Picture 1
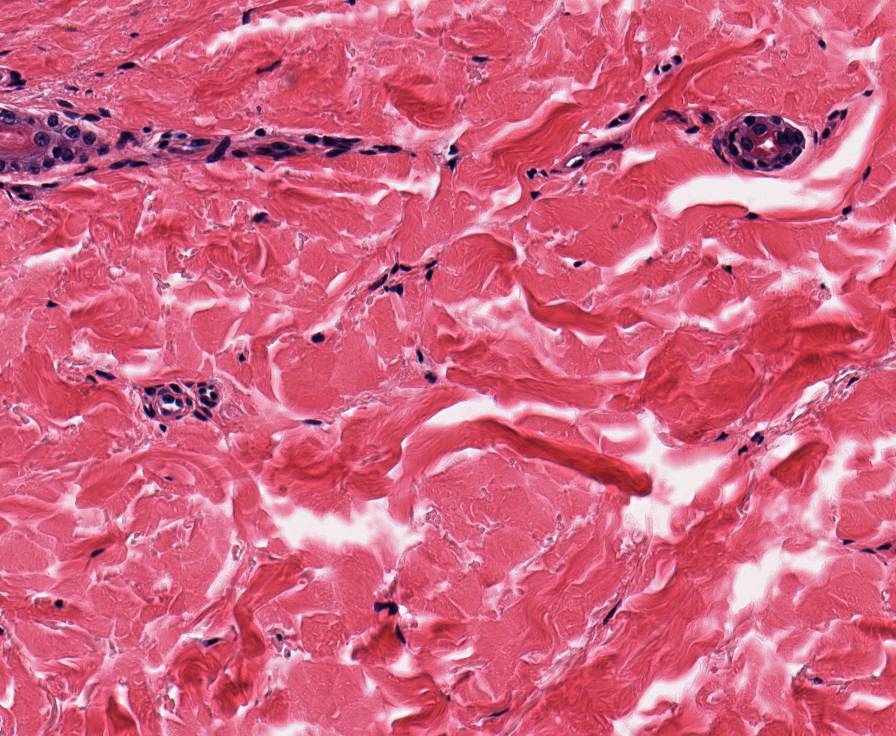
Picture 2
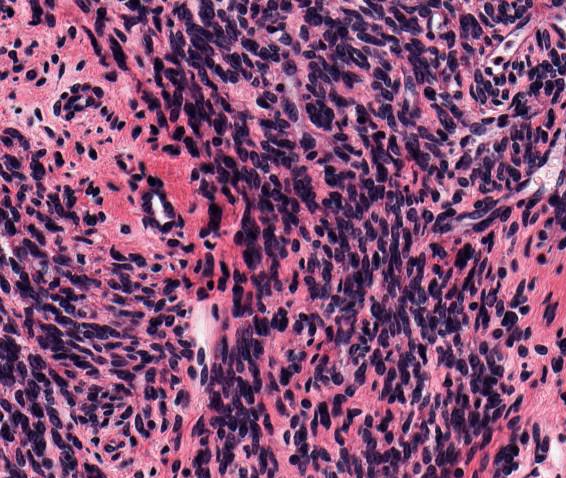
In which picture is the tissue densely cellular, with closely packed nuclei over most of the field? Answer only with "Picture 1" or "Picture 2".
Picture 2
